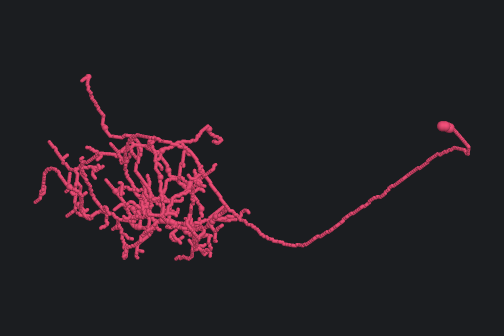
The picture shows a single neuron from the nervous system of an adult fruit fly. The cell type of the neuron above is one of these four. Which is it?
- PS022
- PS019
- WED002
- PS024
PS024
